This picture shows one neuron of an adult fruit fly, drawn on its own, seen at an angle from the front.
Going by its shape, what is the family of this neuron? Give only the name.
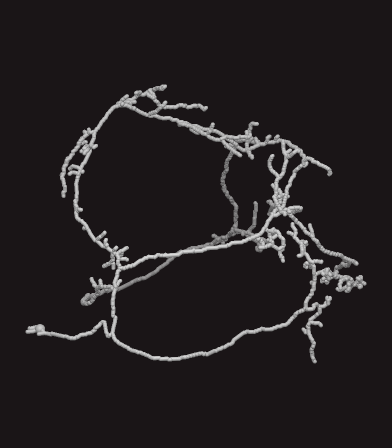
hemilineage SLPa&l1_anterior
